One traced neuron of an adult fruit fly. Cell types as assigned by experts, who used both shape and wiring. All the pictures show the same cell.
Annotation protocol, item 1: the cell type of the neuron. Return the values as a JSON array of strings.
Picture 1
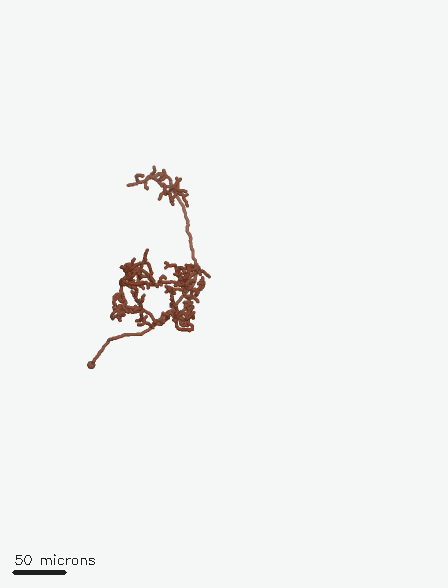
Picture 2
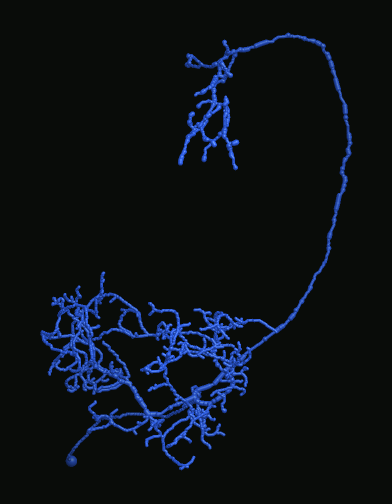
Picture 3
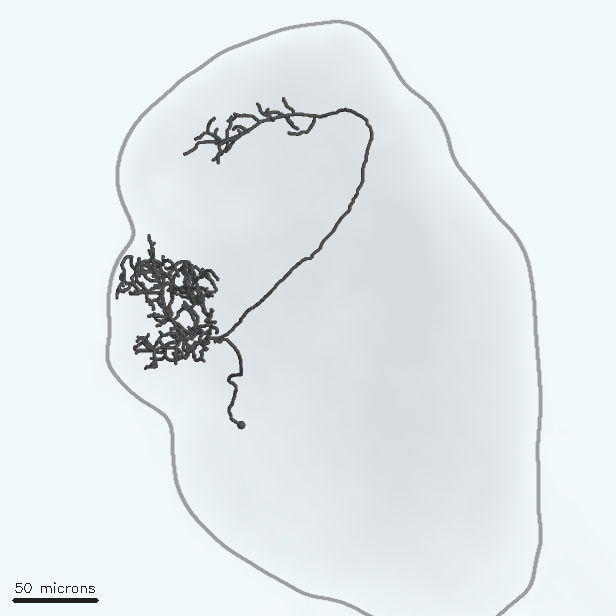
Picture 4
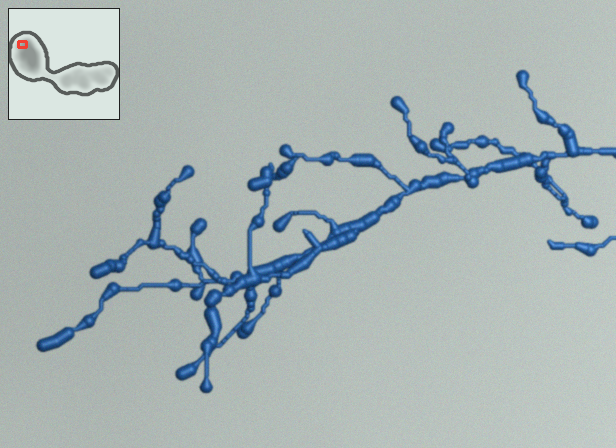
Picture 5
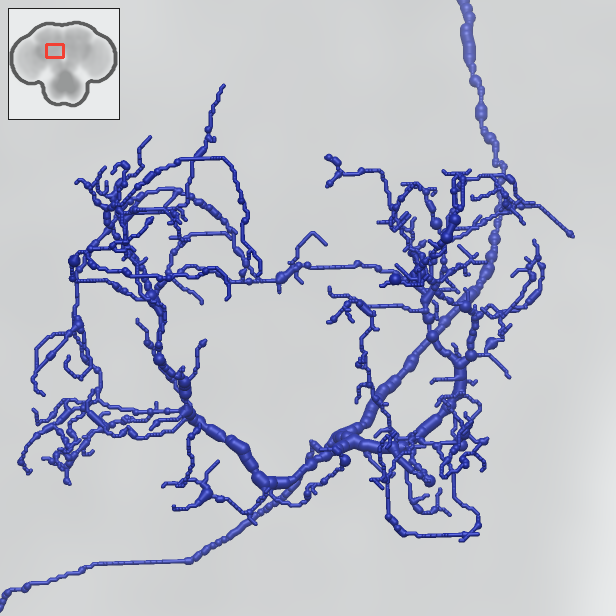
["M_lvPNm25"]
